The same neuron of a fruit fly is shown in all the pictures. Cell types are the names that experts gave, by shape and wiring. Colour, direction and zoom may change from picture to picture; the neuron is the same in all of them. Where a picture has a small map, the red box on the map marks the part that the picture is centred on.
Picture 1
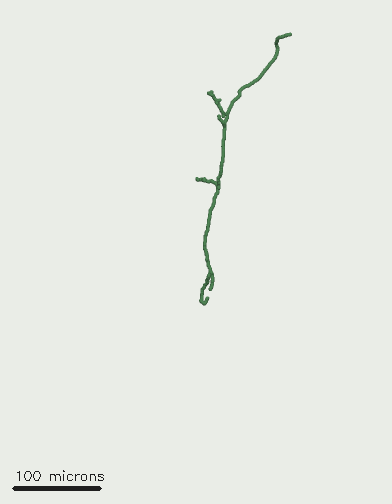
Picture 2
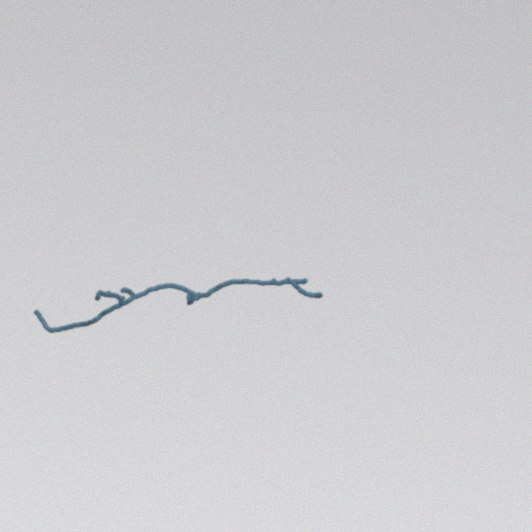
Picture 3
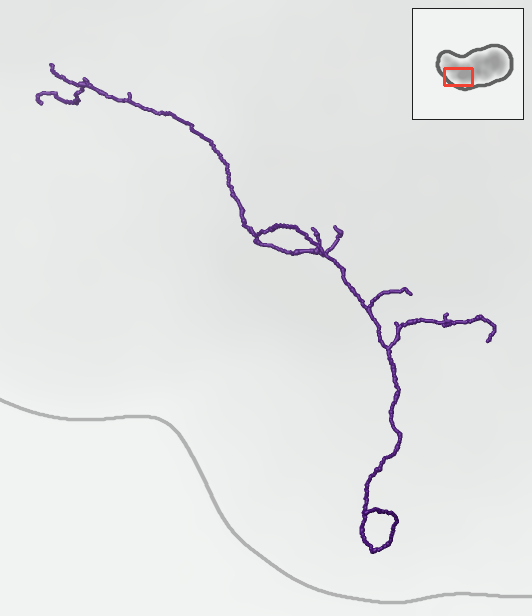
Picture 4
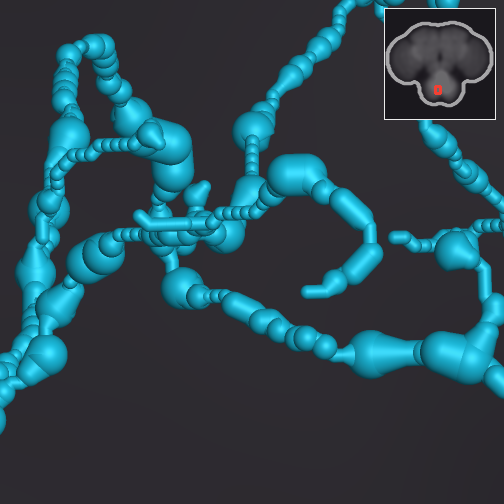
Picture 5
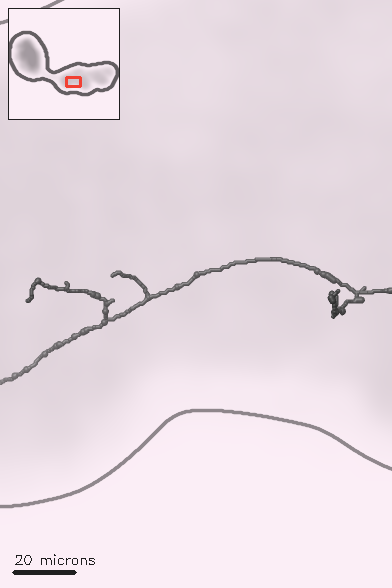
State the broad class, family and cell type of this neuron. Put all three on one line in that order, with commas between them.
sensory neuron entering the nerve cord, class mechanosensory proprioceptive, SNpp18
